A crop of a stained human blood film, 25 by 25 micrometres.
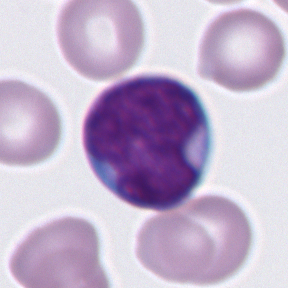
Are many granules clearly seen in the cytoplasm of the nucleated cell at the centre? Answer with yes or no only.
No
